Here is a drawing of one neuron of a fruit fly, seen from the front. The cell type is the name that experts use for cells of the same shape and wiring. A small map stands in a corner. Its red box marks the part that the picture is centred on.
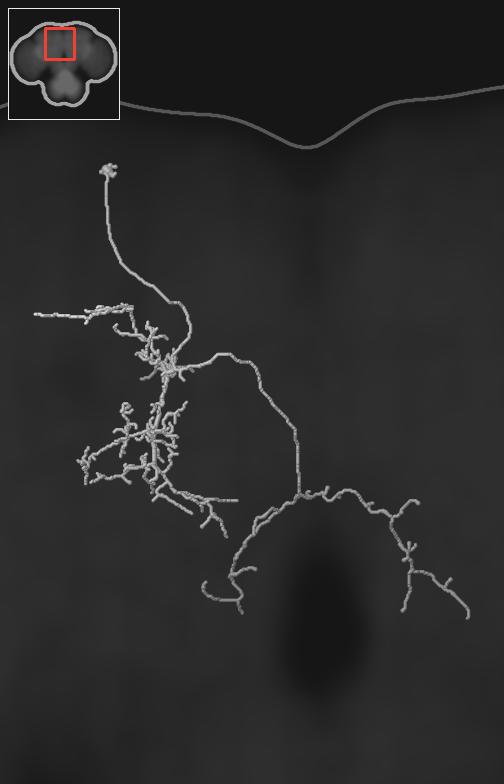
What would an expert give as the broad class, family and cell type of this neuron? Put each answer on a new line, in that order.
central-brain intrinsic neuron
hemilineage CLp1
CL169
